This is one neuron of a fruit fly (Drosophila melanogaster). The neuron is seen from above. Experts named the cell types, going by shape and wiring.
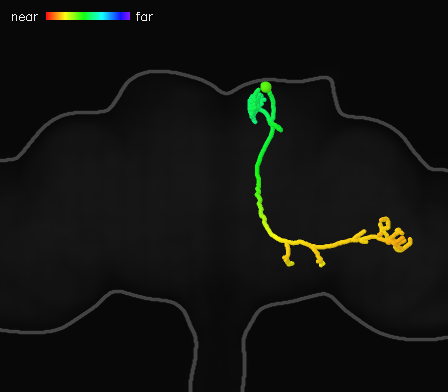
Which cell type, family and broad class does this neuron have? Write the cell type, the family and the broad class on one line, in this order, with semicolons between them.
VM2_adPN; hemilineage ALad1; central-brain intrinsic neuron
